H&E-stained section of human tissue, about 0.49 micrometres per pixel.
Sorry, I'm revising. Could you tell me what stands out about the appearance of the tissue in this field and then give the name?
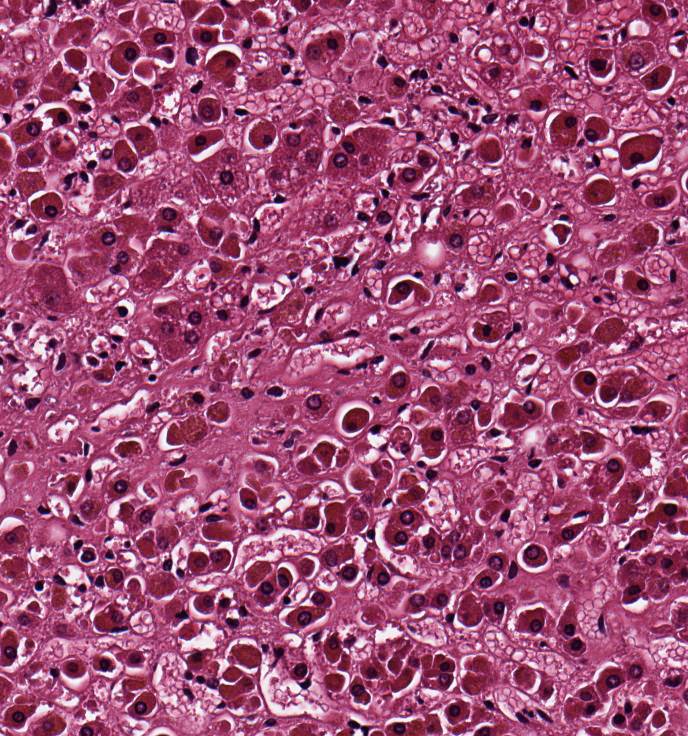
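Start with the large polygonal cells: they fill the whole field in small nests and cords, with no glands or lumens. Among these dense cells, throughout the field, others have pale, finely vacuolated, foamy cytoplasm. Some scattered cells hold two nuclei. You won't see fat cells or large vessels here. This is adrenal gland.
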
